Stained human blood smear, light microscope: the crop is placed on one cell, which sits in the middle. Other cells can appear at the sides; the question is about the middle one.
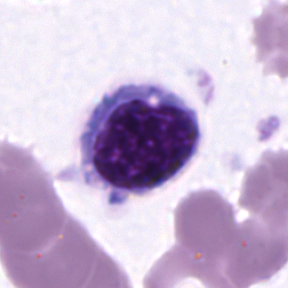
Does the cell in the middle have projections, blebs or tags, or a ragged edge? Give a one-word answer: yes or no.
Yes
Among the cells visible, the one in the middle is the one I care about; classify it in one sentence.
The middle of this crop holds a plasma cell.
